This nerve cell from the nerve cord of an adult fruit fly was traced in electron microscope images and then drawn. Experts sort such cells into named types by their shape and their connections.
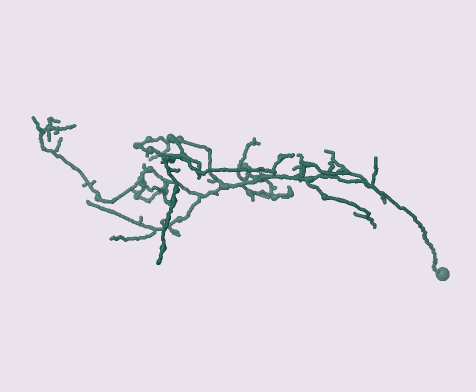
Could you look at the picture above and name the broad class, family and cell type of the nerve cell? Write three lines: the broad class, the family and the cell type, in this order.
nerve-cord intrinsic neuron
hemilineage 20A.22A
IN20A.22A089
